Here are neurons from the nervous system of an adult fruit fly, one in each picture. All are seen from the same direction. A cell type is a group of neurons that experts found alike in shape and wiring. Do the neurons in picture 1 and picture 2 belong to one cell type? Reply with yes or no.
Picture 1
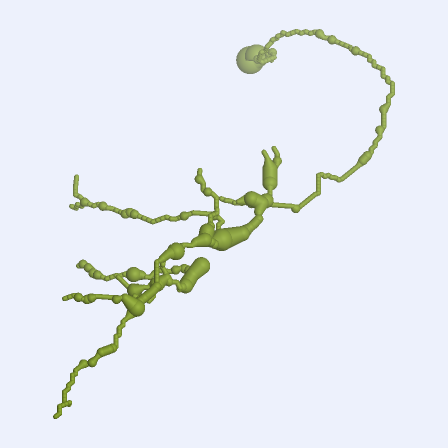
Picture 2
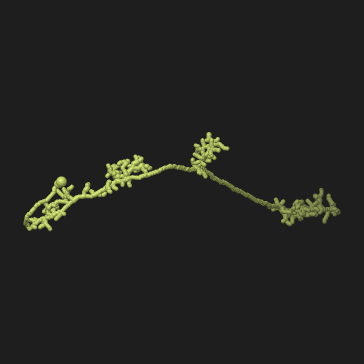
no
